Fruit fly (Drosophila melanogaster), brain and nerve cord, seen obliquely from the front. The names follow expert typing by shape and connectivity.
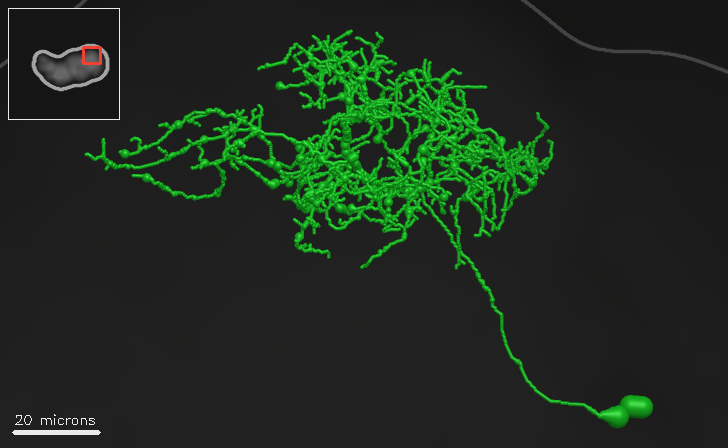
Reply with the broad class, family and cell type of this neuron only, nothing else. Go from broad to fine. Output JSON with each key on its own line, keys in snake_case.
{
 "broad_class": "central-brain intrinsic neuron",
 "family": "hemilineage LHa1",
 "cell_type": "CB3319"
}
